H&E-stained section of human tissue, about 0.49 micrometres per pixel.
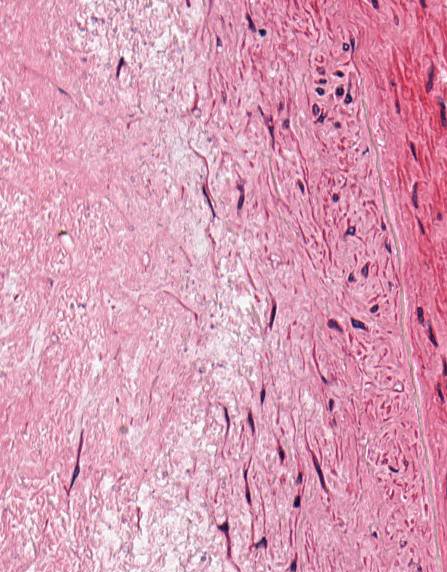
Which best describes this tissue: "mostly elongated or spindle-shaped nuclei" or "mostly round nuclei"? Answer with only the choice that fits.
Mostly elongated or spindle-shaped nuclei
